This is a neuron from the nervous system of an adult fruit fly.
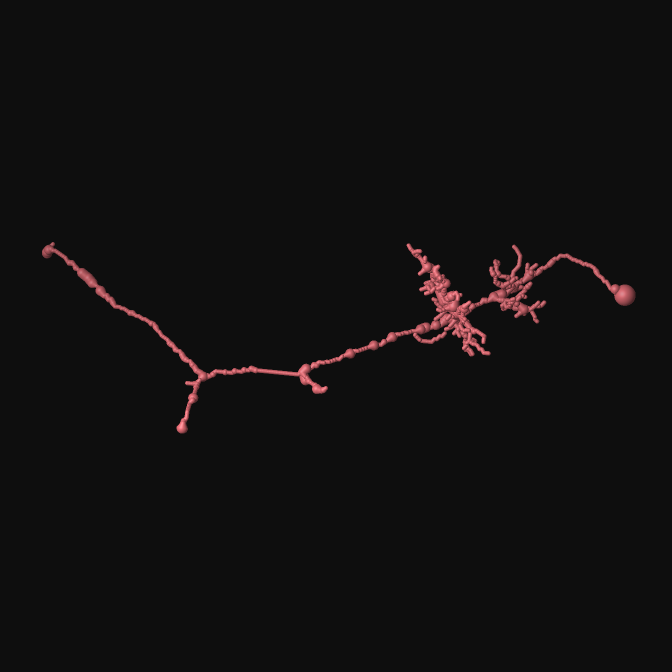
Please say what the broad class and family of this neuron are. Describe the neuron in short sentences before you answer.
The cell body is on the right of the picture. Dozens of branch ends can be seen. Its broad class is optic-lobe intrinsic neuron. Its family is TmY.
